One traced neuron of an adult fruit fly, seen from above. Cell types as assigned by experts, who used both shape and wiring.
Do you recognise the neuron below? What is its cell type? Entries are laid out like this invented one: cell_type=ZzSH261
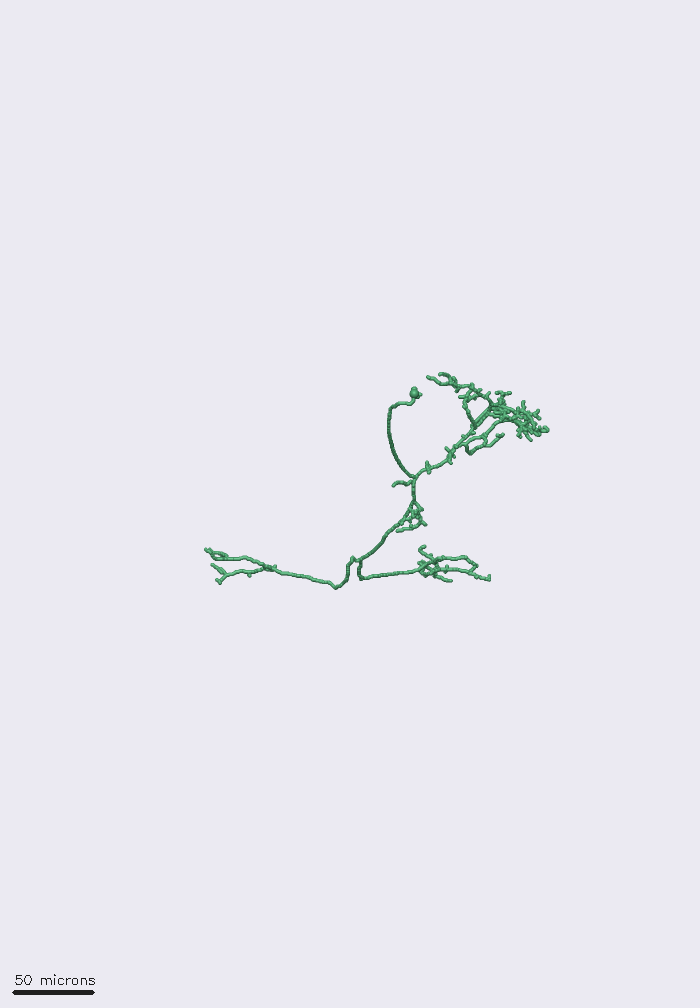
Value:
cell_type=SIP020_a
